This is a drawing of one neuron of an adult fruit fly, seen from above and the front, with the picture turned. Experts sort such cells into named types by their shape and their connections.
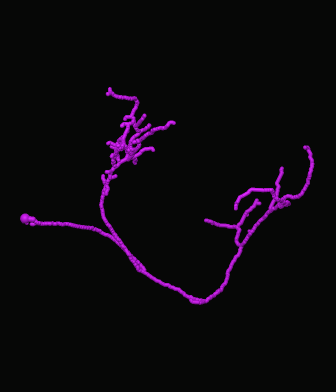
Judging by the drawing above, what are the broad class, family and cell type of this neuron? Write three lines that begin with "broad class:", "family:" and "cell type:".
broad class: nerve-cord intrinsic neuron
family: hemilineage 11A
cell type: IN11A005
